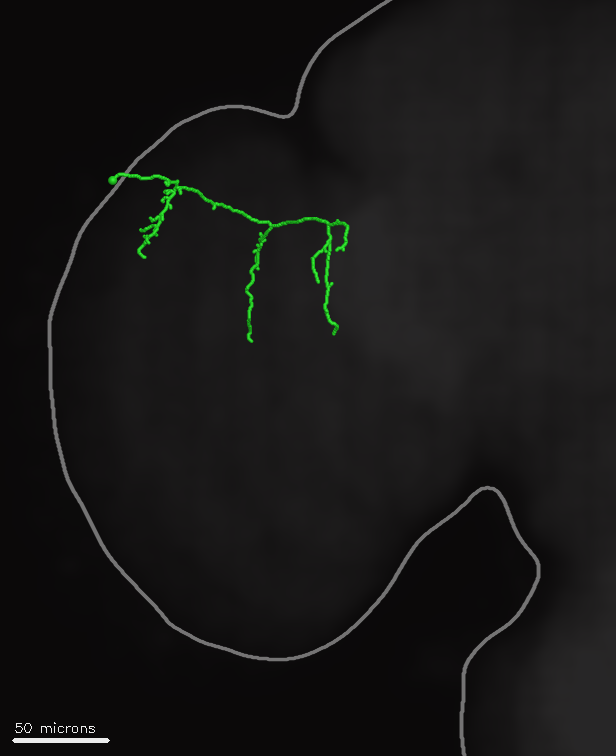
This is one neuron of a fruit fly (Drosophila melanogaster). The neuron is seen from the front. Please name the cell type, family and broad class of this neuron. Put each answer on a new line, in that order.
TmY9a
TmY
optic-lobe intrinsic neuron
